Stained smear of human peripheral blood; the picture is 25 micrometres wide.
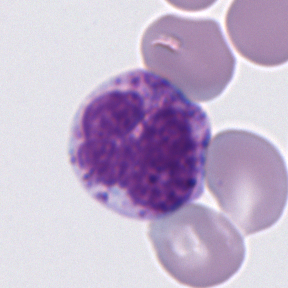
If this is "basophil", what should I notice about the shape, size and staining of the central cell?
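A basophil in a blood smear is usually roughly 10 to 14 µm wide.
First, size: at about 13 micrometres across, this cell fits that range.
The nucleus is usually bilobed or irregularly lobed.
Second, nucleus: a deep cleft runs down from its top edge and gives it a lobed look, which also fits.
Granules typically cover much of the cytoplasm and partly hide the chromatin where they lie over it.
Third, granules: the dark purple ones here are scattered, some overlying the nucleus, but a pale, clear patch of cytoplasm at the lower left does not match that usual cover.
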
